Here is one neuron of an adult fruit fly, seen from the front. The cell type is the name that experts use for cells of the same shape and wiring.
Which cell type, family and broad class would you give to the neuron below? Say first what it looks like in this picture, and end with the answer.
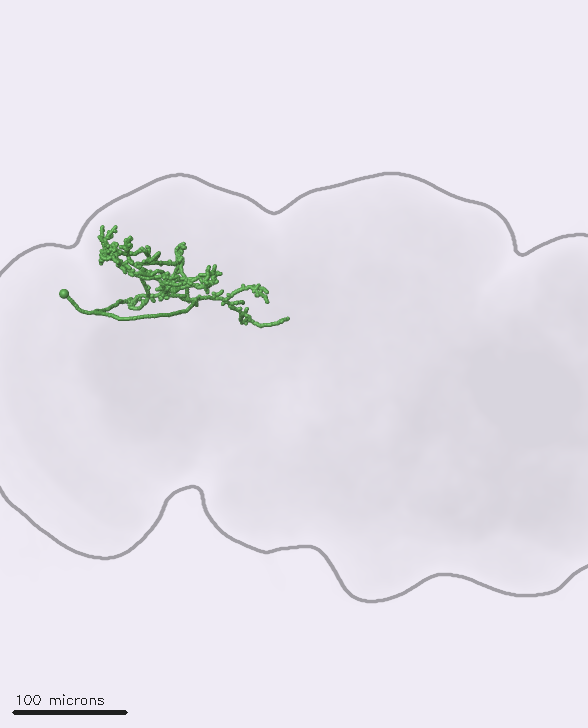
The cell body can be seen on the left of the picture. By the scale bar it is about 200 microns wide in this view. Its cell type is CL099. Its family is hemilineage SLPav1_medial. Its broad class is central-brain intrinsic neuron.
